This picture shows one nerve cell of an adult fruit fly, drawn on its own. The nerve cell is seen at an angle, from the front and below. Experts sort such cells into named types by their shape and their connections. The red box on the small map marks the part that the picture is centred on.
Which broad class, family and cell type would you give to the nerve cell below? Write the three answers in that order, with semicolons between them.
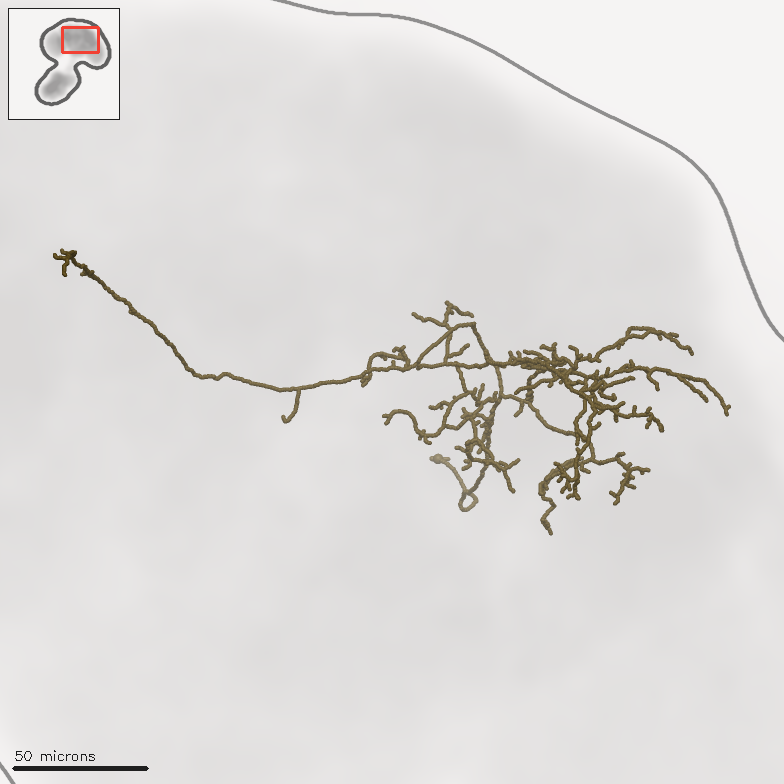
central-brain intrinsic neuron; hemilineage DL1_ventral; CB1934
